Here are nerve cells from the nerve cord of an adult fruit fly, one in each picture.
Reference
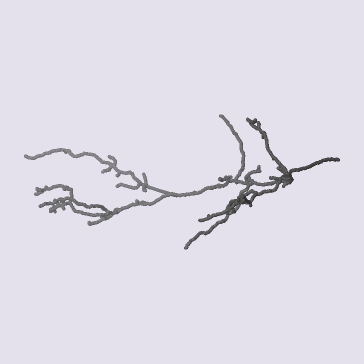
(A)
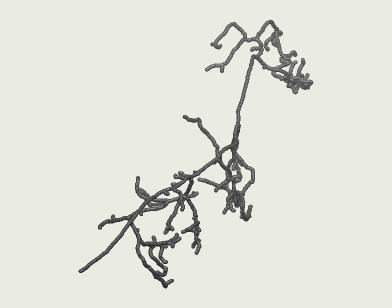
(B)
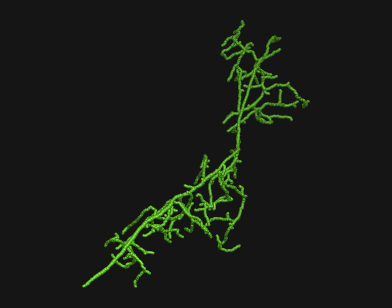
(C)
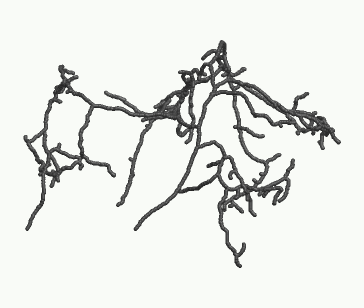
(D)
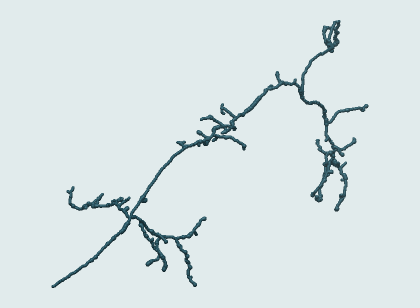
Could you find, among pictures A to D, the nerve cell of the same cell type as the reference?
D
